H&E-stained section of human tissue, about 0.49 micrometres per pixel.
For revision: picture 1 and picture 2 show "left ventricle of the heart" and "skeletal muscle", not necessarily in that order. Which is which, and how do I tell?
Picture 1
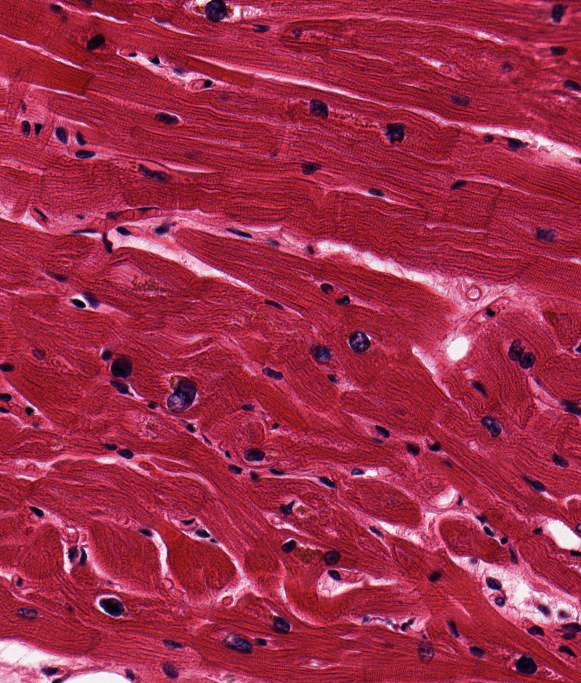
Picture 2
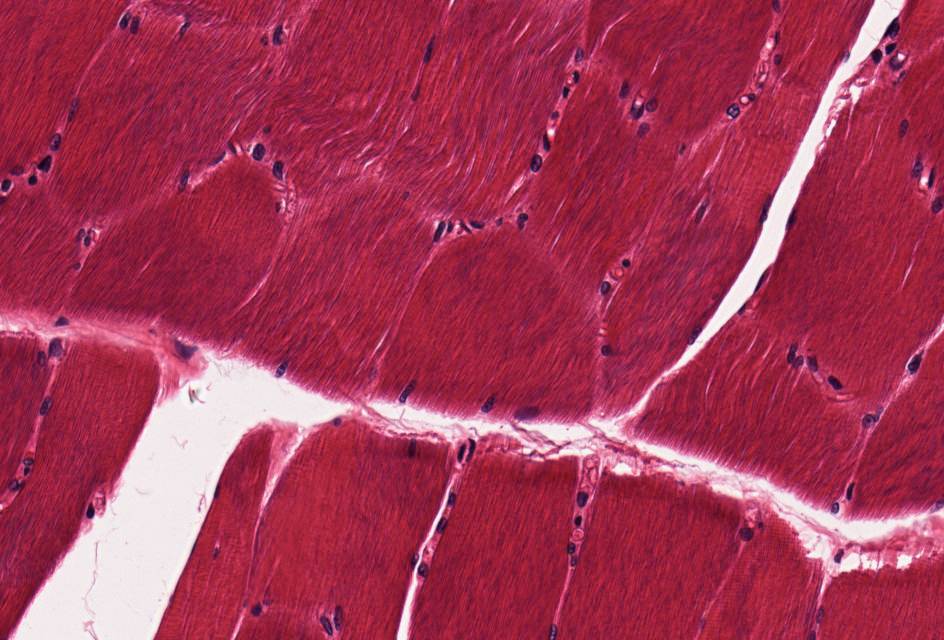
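Right: picture 1 is the left ventricle of the heart, picture 2 skeletal muscle. The nuclei differ most: in picture 1 they are oval and lie centrally within the fibres, while in picture 2 they are dark purple, flattened or elongated along the fibres, and sit at the edges just beneath the surface.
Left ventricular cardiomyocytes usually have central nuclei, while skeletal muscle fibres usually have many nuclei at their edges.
In picture 1, muscle fibres make up the whole field, most running obliquely from upper left towards lower right, with deep pink-red cytoplasm and no epithelium or glands.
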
